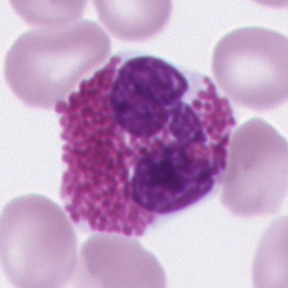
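Eosinophil, the cell in the middle. Its nucleus sits toward the right side, and the cytoplasm is packed with coarse reddish-pink granules, round and fairly even in size. I notice they crowd most thickly on the left side of the cell.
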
